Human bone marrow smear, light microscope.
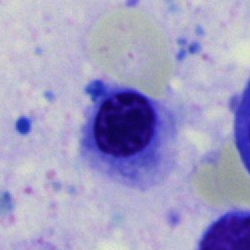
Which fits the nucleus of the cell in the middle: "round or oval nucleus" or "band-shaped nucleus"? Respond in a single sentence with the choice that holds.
Within this cell, the nucleus is a compact round or oval mass.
